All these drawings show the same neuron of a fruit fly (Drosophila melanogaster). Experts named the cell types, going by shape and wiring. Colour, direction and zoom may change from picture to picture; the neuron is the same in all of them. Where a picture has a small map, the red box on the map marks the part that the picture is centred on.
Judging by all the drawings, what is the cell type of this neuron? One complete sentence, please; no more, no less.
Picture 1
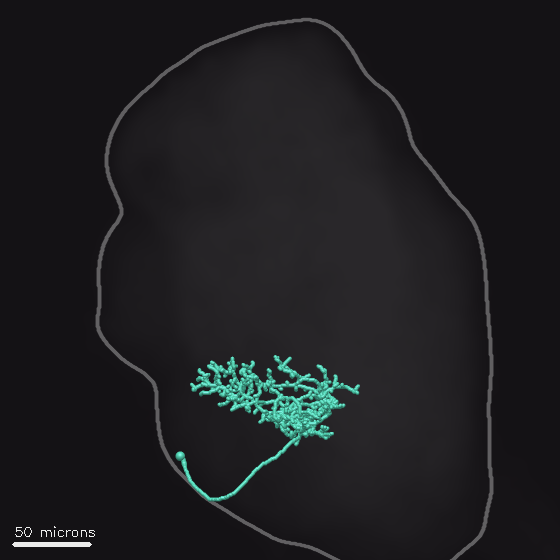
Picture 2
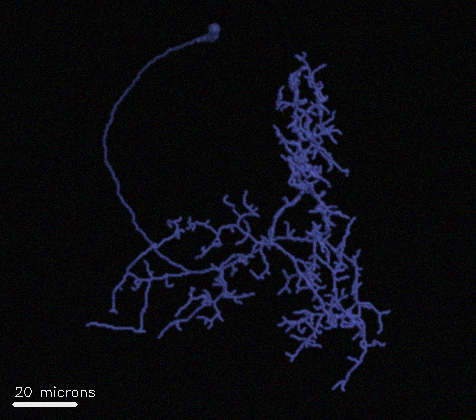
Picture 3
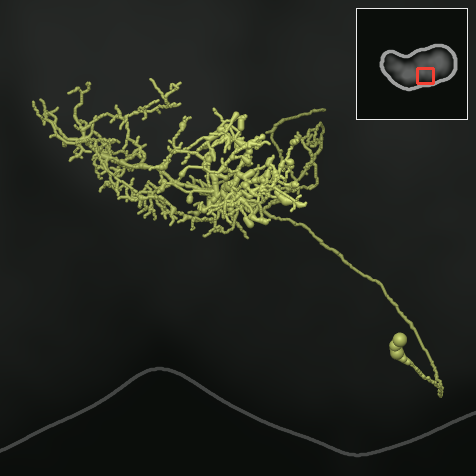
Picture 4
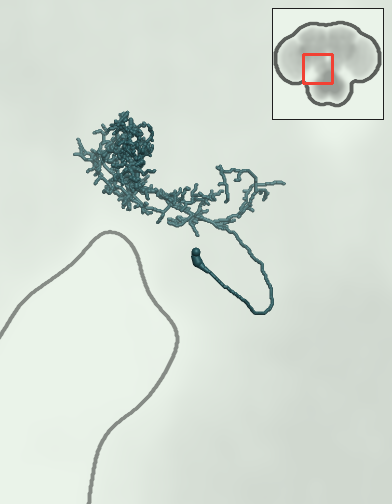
Classified by cell type, this neuron is WED207.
